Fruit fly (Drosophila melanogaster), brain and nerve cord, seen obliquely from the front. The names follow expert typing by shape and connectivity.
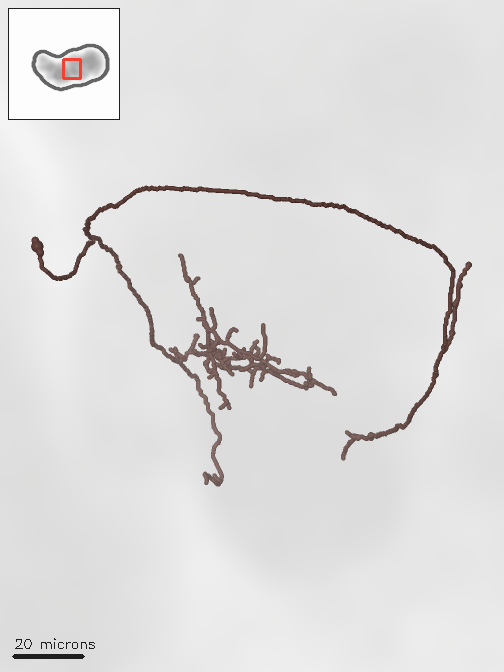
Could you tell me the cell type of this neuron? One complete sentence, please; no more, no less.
Included in the cell type WED041 is this neuron.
